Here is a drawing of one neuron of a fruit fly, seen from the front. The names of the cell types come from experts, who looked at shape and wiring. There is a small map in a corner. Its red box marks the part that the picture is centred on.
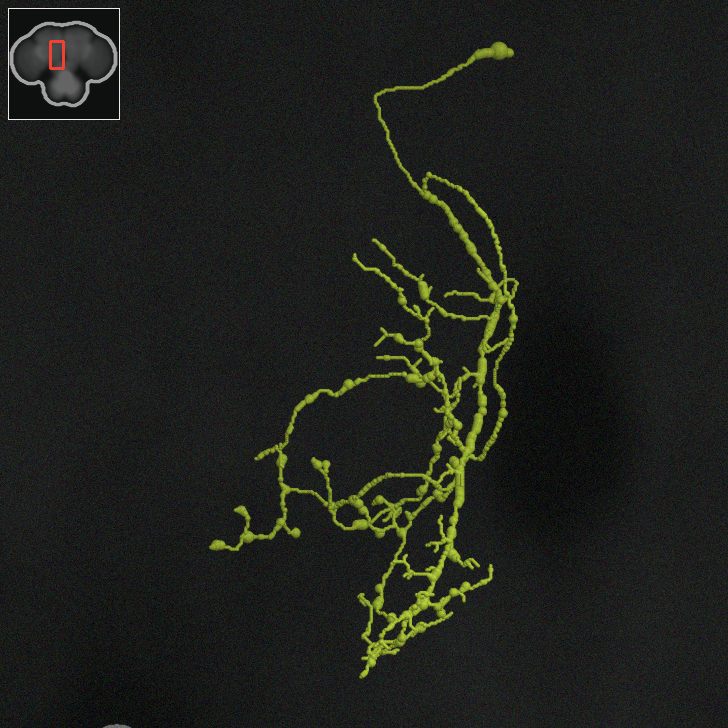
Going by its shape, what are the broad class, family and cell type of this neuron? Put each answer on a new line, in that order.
central-brain intrinsic neuron
hemilineage PSp2
CB2347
